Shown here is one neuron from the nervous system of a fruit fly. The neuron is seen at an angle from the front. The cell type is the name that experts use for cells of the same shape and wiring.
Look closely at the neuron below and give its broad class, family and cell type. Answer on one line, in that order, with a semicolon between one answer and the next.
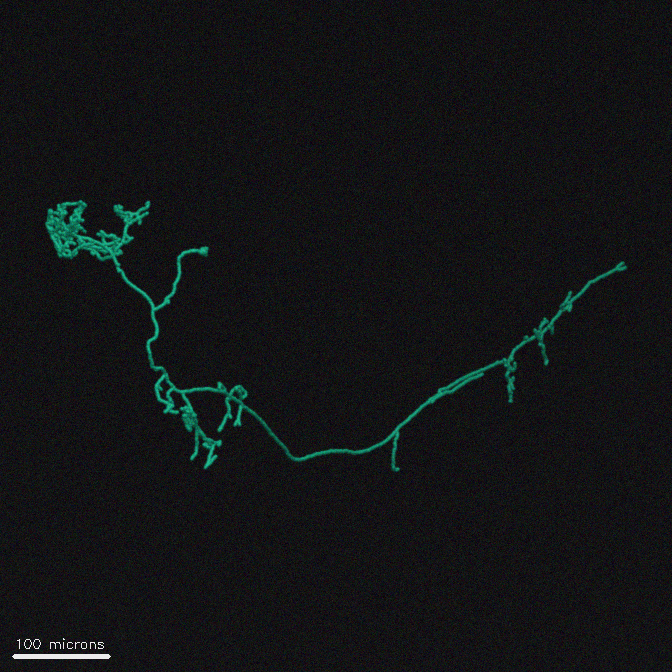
descending neuron; DNp; DNp24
